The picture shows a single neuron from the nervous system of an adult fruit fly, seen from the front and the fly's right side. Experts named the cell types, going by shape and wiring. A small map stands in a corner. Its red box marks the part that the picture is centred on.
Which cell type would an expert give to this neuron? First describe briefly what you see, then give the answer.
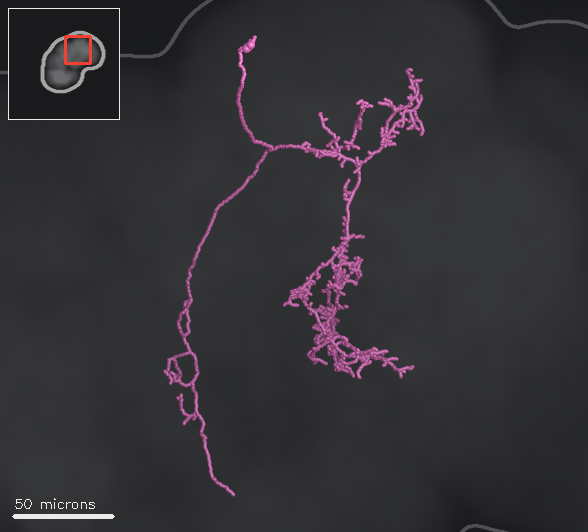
Its cell body lies at the top of the picture. From top to bottom in the picture it spans about 250 microns. Dozens of branch ends can be seen. Its broad class is central-brain intrinsic neuron. The cell type is VES200m.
